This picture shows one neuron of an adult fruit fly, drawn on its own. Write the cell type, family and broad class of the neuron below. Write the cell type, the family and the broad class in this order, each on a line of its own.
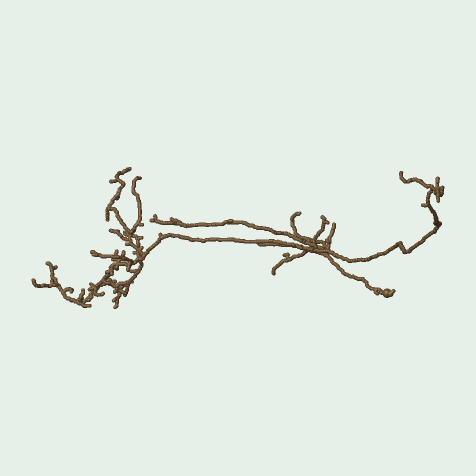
CB3124
hemilineage LHd1
central-brain intrinsic neuron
